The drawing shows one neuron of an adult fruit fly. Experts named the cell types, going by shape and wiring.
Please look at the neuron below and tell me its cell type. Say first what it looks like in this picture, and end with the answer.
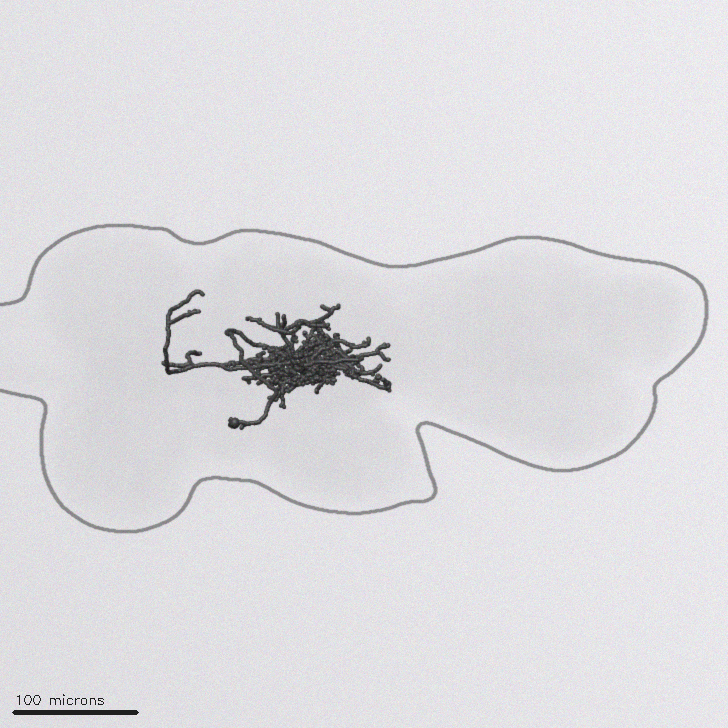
It lies in the nerve cord. From left to right in the picture it spans about 190 microns. This is a nerve-cord intrinsic neuron. Its cell type is IN02A026.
